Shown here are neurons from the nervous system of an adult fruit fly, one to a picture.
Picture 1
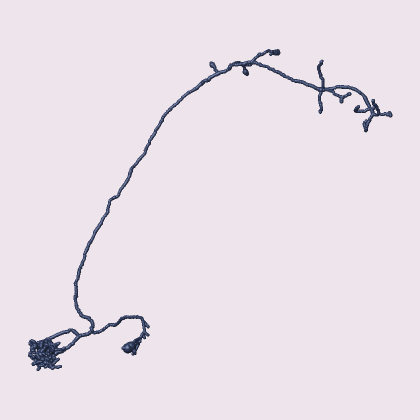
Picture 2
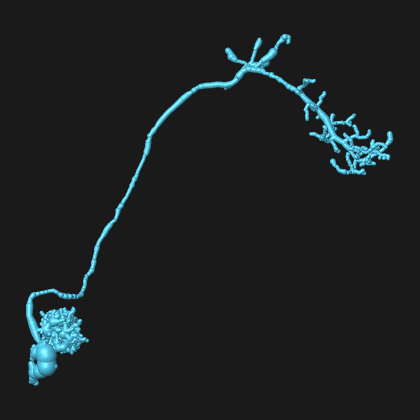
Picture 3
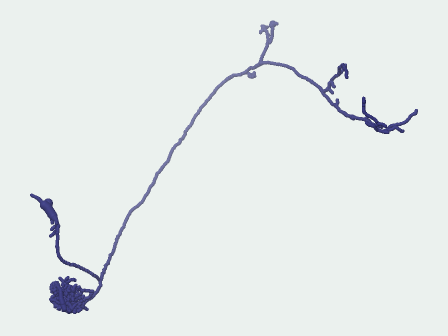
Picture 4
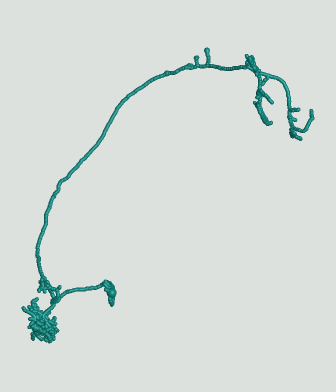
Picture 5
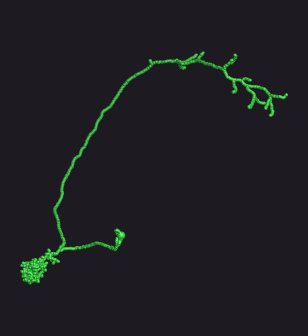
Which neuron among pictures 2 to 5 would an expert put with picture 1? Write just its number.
5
